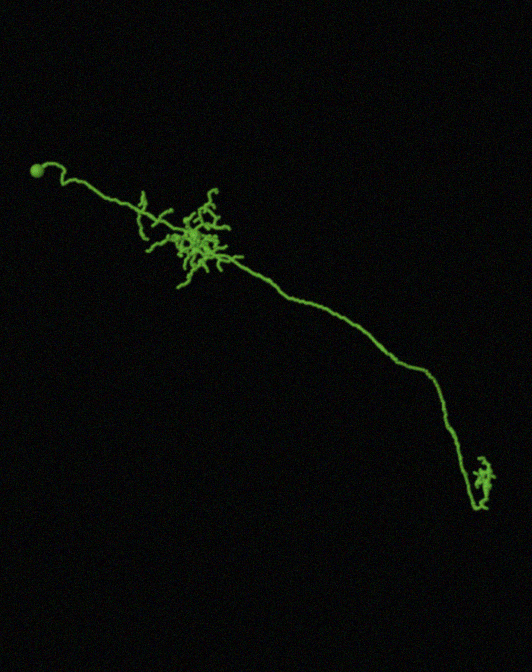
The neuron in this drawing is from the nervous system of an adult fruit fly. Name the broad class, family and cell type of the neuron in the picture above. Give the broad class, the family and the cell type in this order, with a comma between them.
optic-lobe intrinsic neuron, Tm, Tm29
